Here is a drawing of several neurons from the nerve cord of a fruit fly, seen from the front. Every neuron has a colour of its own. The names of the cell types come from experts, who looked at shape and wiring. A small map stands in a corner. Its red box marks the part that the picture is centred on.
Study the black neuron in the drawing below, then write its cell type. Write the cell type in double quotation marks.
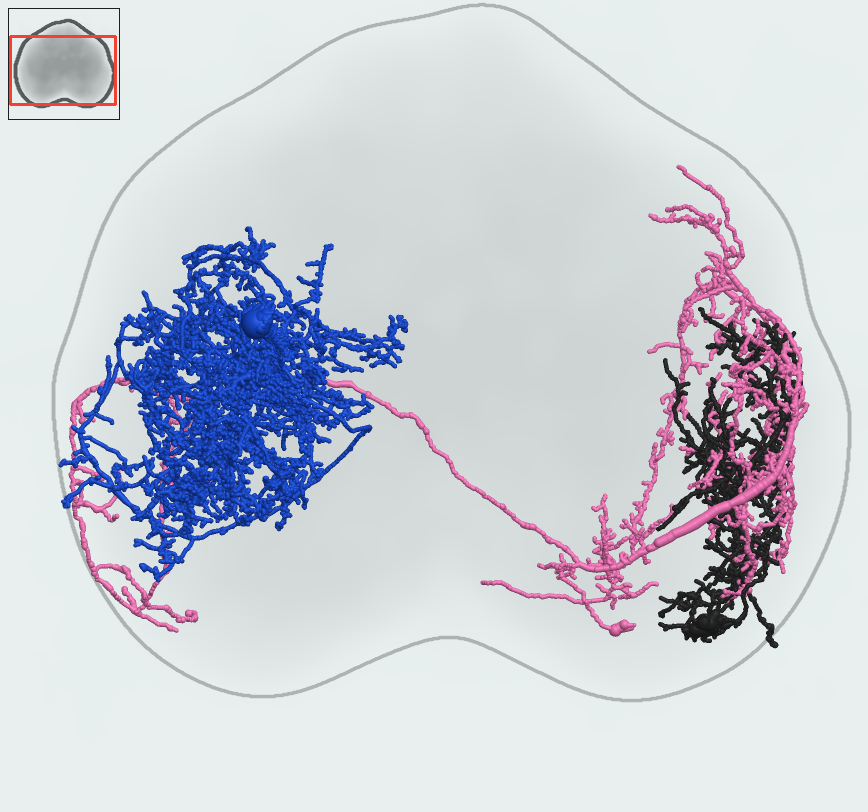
"MNml81"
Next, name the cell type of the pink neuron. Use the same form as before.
"INXXX083"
